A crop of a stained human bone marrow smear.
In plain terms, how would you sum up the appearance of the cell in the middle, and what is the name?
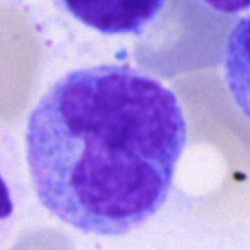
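A deep notch on the left side of the nucleus gives it a folded, kidney-like shape, and no distinct nucleoli are visible. The cytoplasm is moderate in amount, pale greyish-blue and widest on the left side of the cell, without clear vacuoles. Cell type: monocyte.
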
